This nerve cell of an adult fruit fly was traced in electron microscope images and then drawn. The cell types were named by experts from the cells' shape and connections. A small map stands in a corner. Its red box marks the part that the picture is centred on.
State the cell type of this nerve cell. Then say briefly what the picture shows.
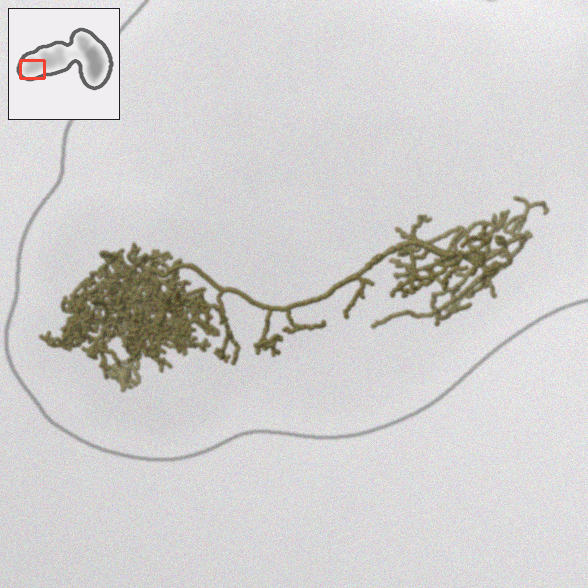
The cell type is INXXX087. This is a nerve-cord intrinsic neuron. It lies in the nerve cord. Dozens of branch ends can be seen.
